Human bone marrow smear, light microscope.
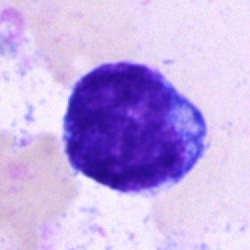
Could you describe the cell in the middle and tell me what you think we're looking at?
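Round cell, smooth edge. Cytoplasm's scant, showing mostly as a crescent on the right, with no coarse granules. Chromatin is dense and dark purple, with a few paler patches. It's a blast.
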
